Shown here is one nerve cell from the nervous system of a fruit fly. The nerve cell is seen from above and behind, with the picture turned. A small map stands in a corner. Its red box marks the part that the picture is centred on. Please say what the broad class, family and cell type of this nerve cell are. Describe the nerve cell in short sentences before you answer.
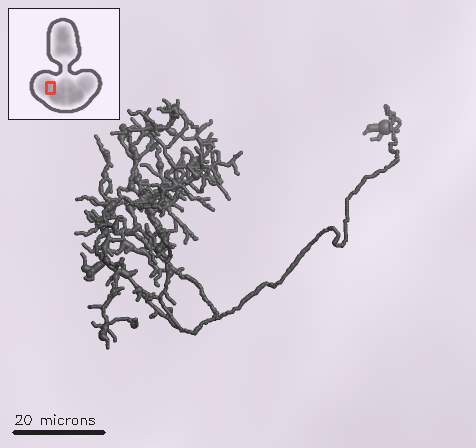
Its cell body lies at the upper right of the picture. By the scale bar it is about 70 microns wide in this view. The picture shows dozens of branch ends. This is an optic-lobe intrinsic neuron. The family is Li. It is of cell type Li34a.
